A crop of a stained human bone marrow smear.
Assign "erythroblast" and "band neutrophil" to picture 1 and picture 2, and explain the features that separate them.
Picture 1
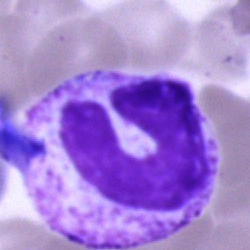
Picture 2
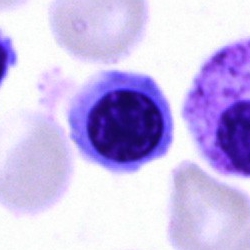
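Picture 1: band neutrophil. Picture 2: erythroblast. Nucleus: in picture 1 it is a thick curved band bent into a horseshoe, with a deep notch opening toward the top; in picture 2 it fills most of the cell and is surrounded by a narrow rim of cytoplasm.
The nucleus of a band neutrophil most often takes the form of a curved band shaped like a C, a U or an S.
Chromatin: dense and deep purple throughout in the band neutrophil; dark purple and coarsely clumped in the erythroblast. Cytoplasm: in the erythroblast it is blue and shows no granules.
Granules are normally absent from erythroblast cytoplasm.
Outline: roughly round and smooth in picture 1; roughly round with a slightly angular upper edge in picture 2. Shared: neither nucleus shows visible nucleoli. Adjacent: a dark blue-purple object touches the left edge of the band neutrophil.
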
